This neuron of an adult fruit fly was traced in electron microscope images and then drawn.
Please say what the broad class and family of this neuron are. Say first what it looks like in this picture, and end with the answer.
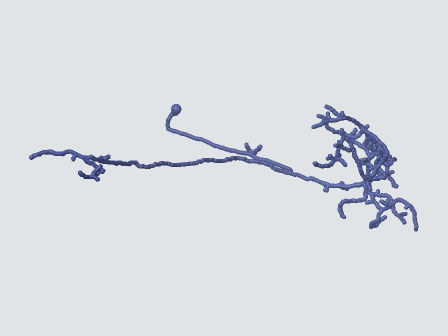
In this view it is more than twice as wide as it is tall. It is a central-brain intrinsic neuron. Its family is hemilineage DM4_ventral.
